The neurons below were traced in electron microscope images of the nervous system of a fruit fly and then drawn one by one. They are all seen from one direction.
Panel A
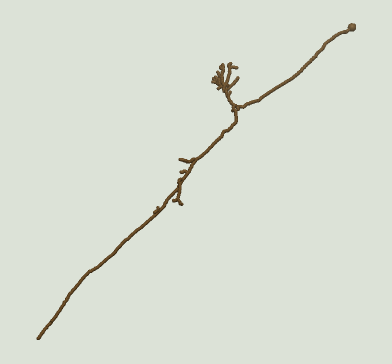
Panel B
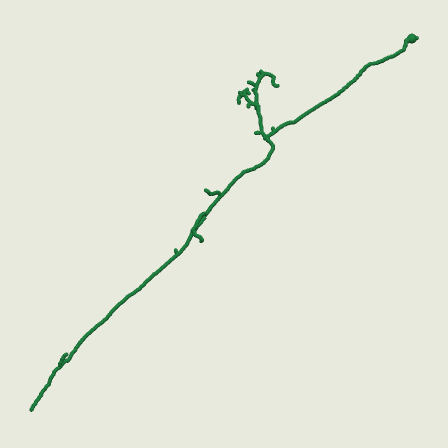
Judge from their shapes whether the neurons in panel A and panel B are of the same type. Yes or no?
yes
